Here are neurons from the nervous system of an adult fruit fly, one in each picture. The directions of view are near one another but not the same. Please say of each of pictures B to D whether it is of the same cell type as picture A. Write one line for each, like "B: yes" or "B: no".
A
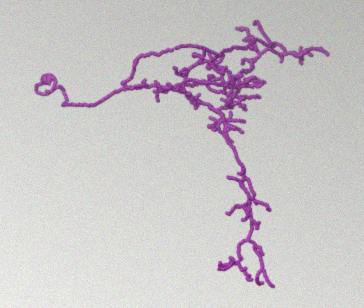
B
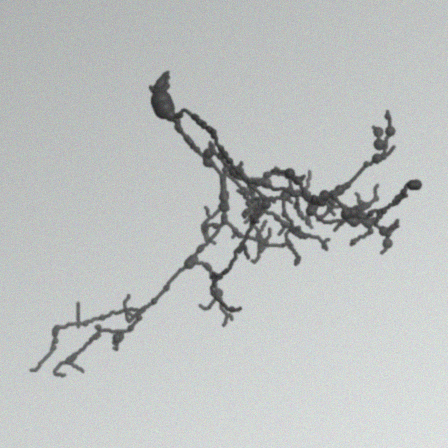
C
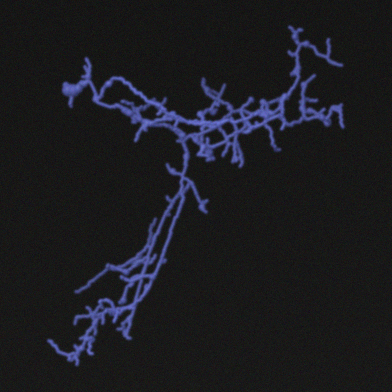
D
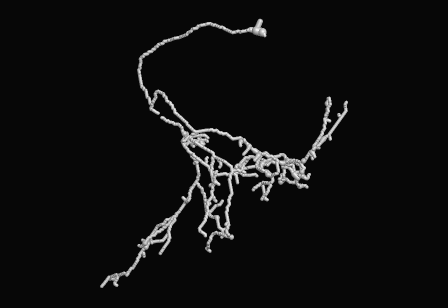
B: yes
C: yes
D: yes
